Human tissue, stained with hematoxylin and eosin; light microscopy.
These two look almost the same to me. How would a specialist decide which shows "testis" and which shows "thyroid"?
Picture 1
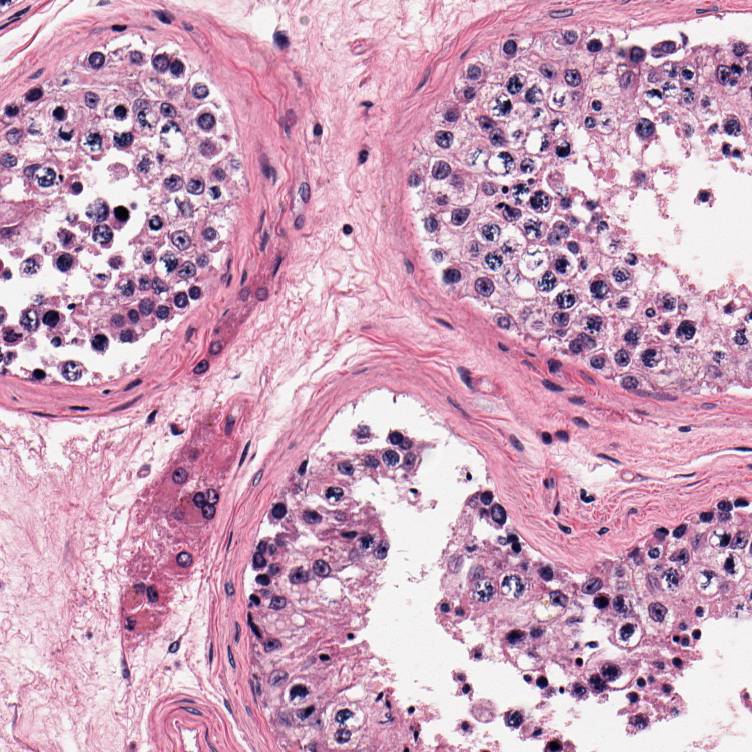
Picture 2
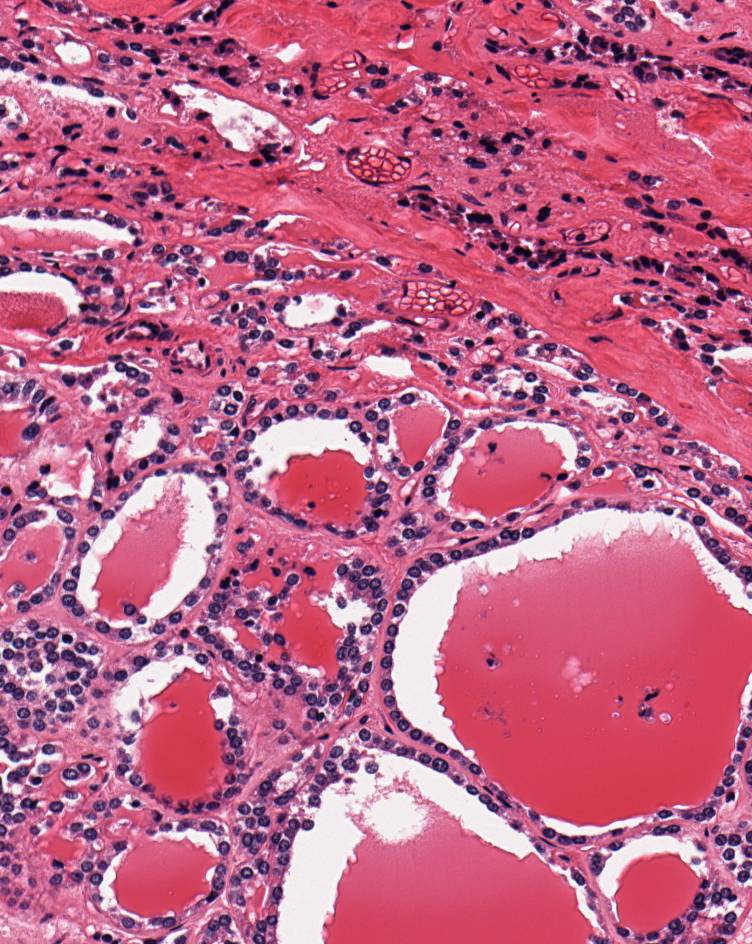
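The testis is in picture 1; the thyroid is in picture 2. In the testis, three rounded tubules occupy the top left, top right and bottom right, separated by interstitial tissue. Each is bounded by a thick, layered, pink collagenous wall containing flattened, elongated nuclei, and is packed with many layers of round cells with round, dark nuclei, some showing coarse clumped chromatin. In the thyroid, rounded follicles of widely varying size fill the lower two-thirds, the largest at the lower right, with dense pink fibrous tissue at the upper right. Each follicle is lined by a single layer of low cuboidal cells with round dark nuclei.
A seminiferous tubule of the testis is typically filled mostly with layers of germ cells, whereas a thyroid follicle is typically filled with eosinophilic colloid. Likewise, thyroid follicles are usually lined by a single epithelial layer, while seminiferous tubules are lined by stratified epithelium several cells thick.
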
